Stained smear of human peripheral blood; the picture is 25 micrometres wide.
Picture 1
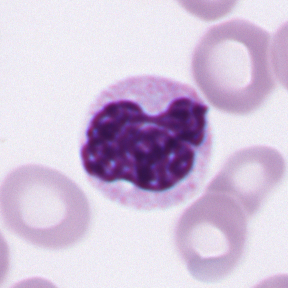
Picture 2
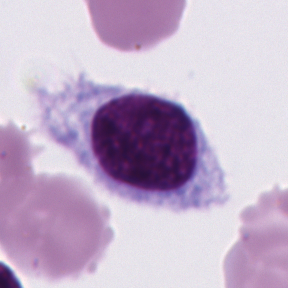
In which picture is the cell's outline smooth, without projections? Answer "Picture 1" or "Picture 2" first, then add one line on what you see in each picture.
Picture 1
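Picture 1: The cell outline is round and smooth.
Picture 2: The edge of the cytoplasm is ragged, with fine frayed wisps that are most marked on the left side.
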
